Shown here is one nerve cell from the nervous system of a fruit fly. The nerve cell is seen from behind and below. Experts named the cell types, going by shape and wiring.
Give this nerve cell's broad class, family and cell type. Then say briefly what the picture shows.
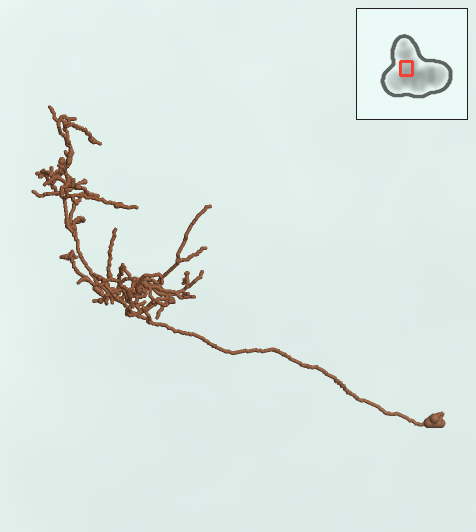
Its broad class is nerve-cord intrinsic neuron. Its family is hemilineage 13B. Its cell type is IN13B102. Its cell body lies at the lower right of the picture. The picture shows dozens of branch ends.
